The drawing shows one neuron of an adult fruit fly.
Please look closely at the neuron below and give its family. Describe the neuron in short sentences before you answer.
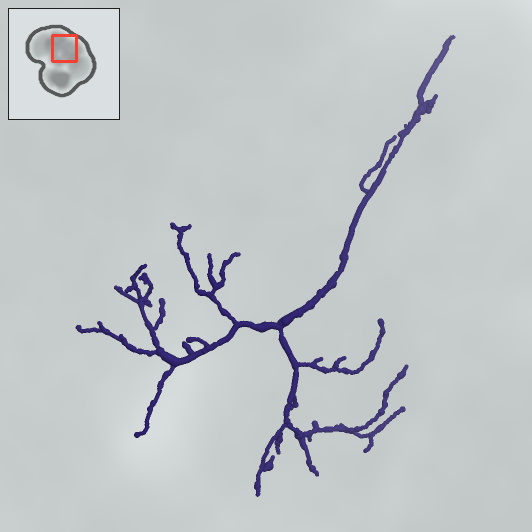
The cell body is at the upper right of the picture. As drawn here it is about as wide as it is tall. This is a visual projection neuron. Its family is OCG.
